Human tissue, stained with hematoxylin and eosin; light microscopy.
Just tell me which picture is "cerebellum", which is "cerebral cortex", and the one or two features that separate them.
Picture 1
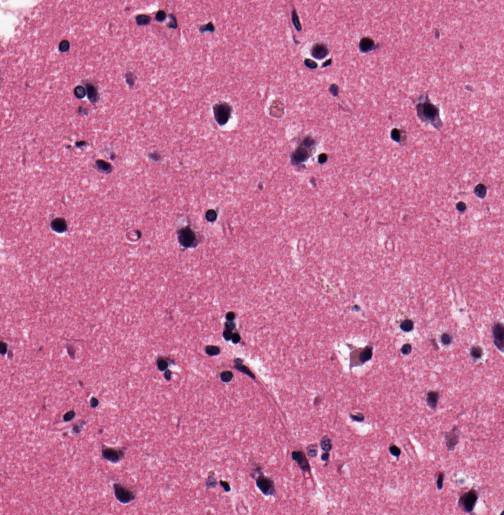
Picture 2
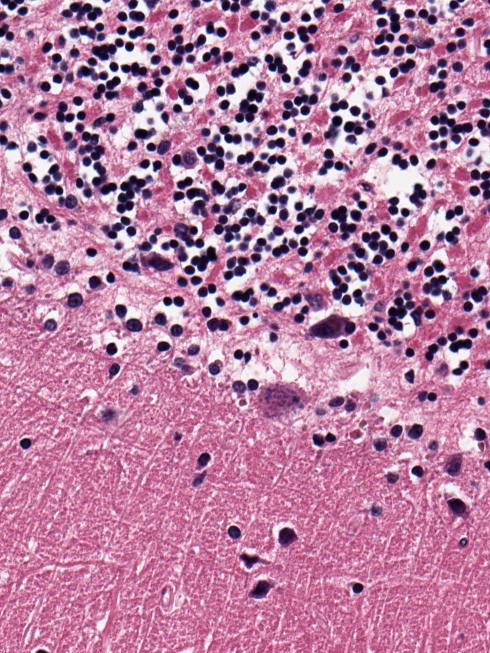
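The first section is cerebral cortex and the second is cerebellum. The cerebral cortex is a uniform, finely granular pink matrix without organized layers or units, through which mostly small, round, darkly stained nuclei with little cytoplasm are scattered. A few larger cells with angular, dark bodies appear, as in the upper centre and on the right. The cerebellum is divided into two zones: an upper half crowded with small, round, dark nuclei having almost no visible cytoplasm, and a lower half of pale, finely fibrillar pink neuropil with only scattered small dark nuclei. Along their border lie a few single large neuron cell bodies with purplish cytoplasm.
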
